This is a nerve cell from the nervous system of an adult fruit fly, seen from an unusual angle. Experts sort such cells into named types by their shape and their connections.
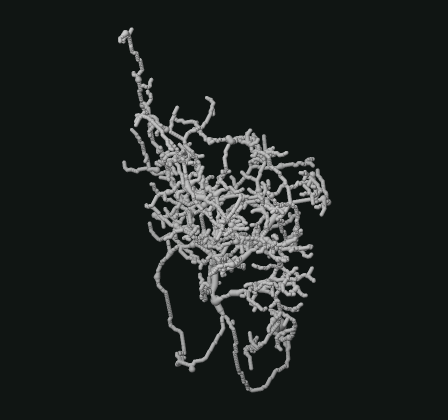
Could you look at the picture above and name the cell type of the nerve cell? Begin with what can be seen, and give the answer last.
Dozens of branch ends can be seen. In this view it is taller than it is wide. This is a nerve-cord intrinsic neuron. The cell type is INXXX357.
